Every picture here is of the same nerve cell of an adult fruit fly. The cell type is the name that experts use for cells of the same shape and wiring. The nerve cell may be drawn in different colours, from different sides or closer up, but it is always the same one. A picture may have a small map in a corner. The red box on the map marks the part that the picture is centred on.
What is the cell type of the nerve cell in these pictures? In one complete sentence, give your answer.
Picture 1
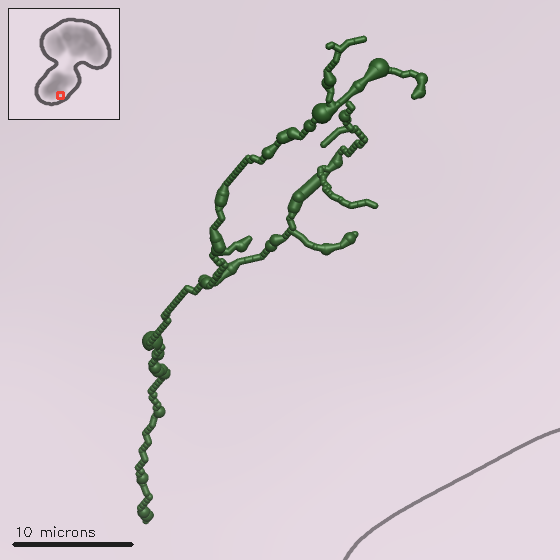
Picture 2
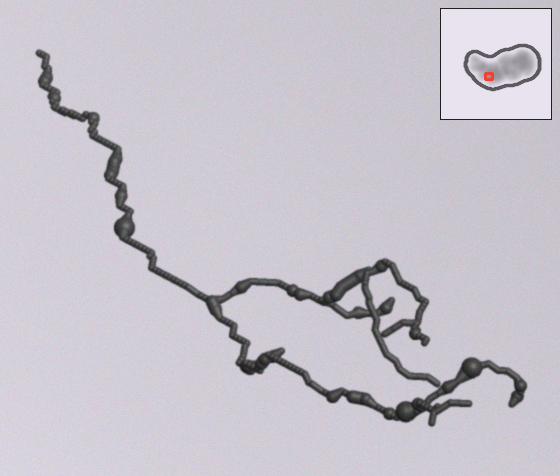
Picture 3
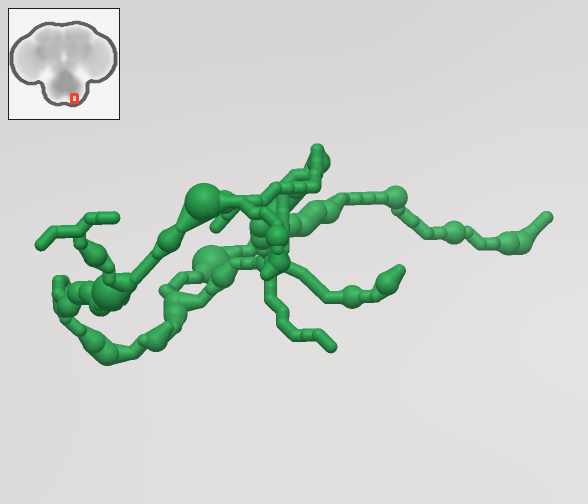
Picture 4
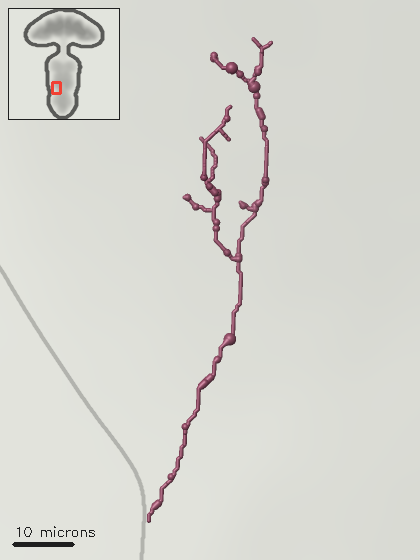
What this nerve cell is, by cell type, is SNta26.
